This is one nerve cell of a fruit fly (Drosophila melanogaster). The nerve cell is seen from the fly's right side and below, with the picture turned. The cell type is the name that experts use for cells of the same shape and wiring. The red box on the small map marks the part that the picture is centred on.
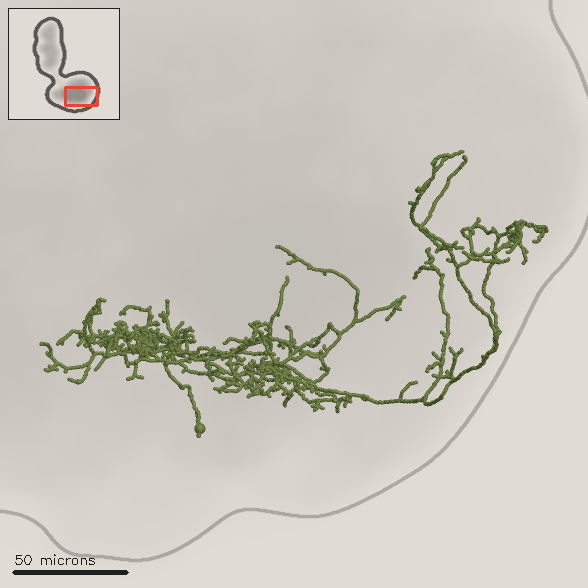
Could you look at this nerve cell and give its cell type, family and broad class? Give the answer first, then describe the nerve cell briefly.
The cell type is AVLP750m. The family is hemilineage SLPal2. This is a central-brain intrinsic neuron. By the scale bar it is about 250 microns wide in this view. Dozens of branch ends can be seen.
